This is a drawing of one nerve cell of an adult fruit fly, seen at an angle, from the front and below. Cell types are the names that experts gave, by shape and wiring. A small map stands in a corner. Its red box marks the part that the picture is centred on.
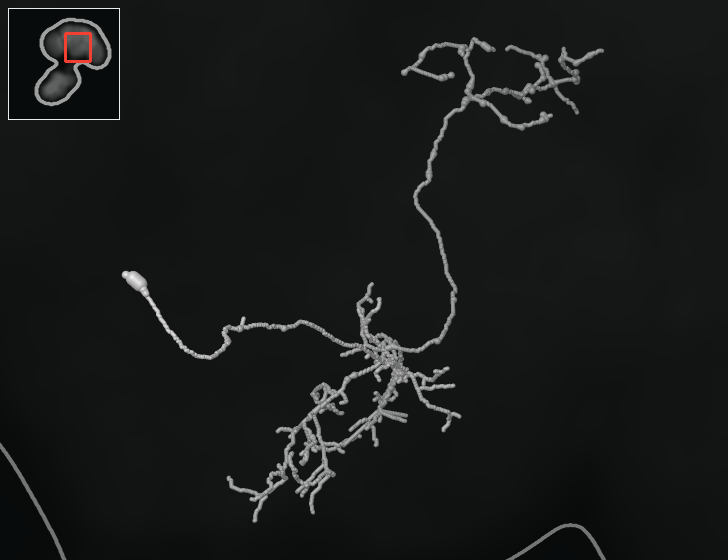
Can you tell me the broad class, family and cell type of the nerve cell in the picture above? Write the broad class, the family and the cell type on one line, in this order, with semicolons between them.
central-brain intrinsic neuron; hemilineage MX7; GNG662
